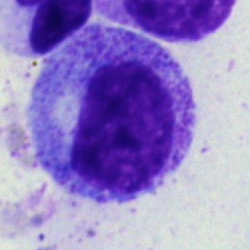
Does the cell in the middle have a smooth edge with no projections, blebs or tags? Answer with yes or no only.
Yes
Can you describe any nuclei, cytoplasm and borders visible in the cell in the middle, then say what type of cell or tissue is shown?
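Look first at the nucleus: it lies off-centre, toward the right side, and its dark purple chromatin is moderately clumped. Fine purple granules are scattered through the cytoplasm, with a pale, granule-poor area to the left of the nucleus. This is a promyelocyte.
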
